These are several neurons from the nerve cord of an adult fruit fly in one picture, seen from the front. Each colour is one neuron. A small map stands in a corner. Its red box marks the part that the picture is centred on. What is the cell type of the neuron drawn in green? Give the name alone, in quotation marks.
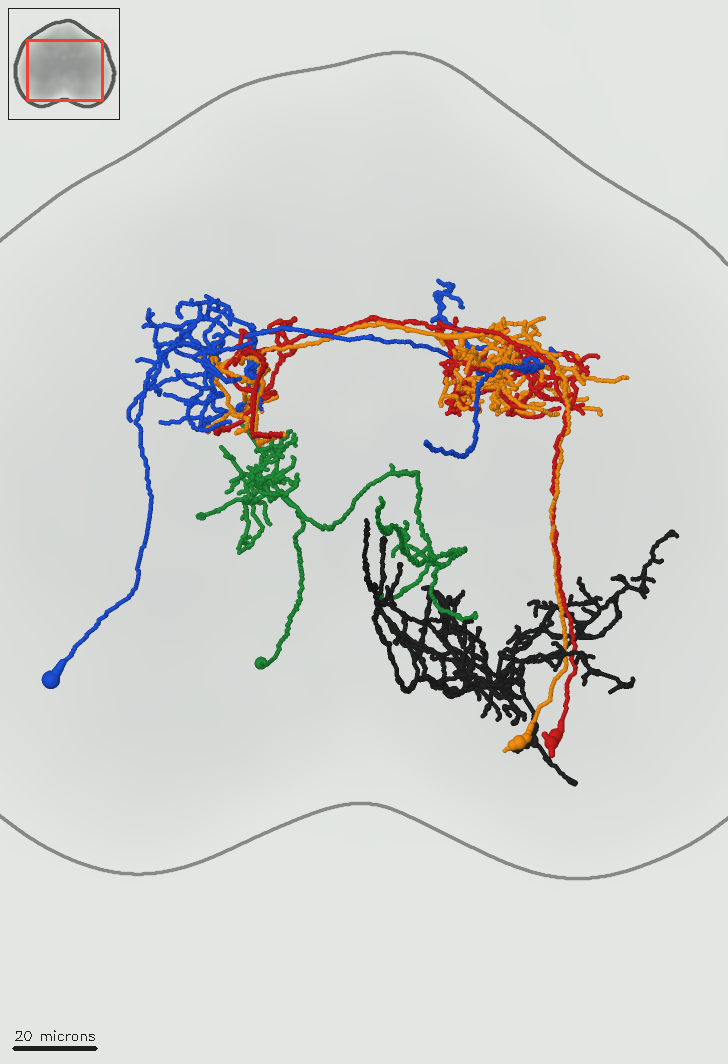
"AN10B047"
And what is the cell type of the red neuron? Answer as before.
"AN06A092"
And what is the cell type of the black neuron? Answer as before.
"DNde006"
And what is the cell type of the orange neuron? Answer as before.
"AN06A095"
